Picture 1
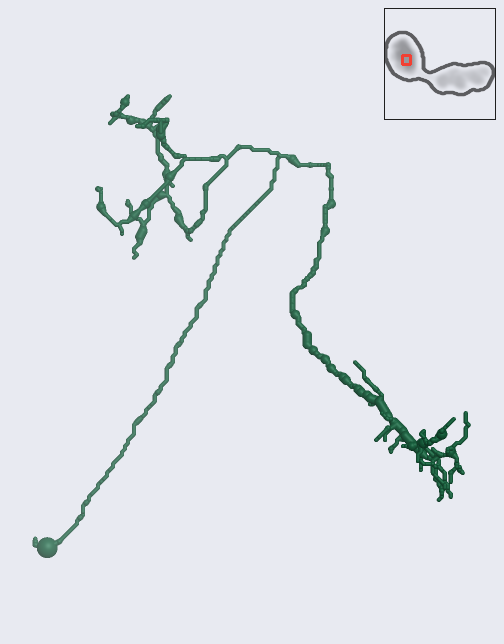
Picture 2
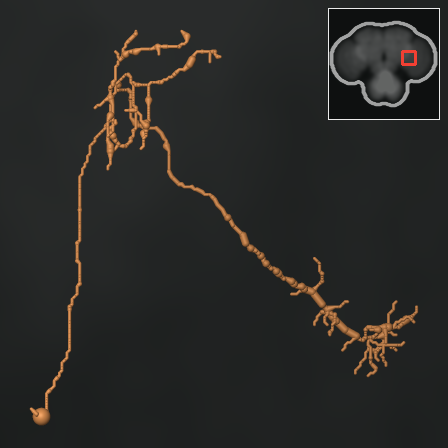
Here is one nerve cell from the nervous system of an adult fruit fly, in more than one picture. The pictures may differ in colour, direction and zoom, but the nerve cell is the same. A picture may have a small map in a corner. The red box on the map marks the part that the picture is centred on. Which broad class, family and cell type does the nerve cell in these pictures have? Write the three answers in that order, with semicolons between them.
visual projection neuron; LC; LC12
